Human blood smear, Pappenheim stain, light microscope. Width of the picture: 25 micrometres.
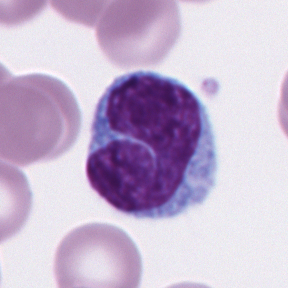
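Monocyte, with a folded nucleus of about 12 by 9 micrometres that fills about 70% of the cell's area. A curved pale crease runs across the lower left part of that nucleus, and the dark purple chromatin is mottled rather than smooth. The pale grey-blue cytoplasm is widest on the right side and carries only fine dust-like granules, no coarse orange-red ones.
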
